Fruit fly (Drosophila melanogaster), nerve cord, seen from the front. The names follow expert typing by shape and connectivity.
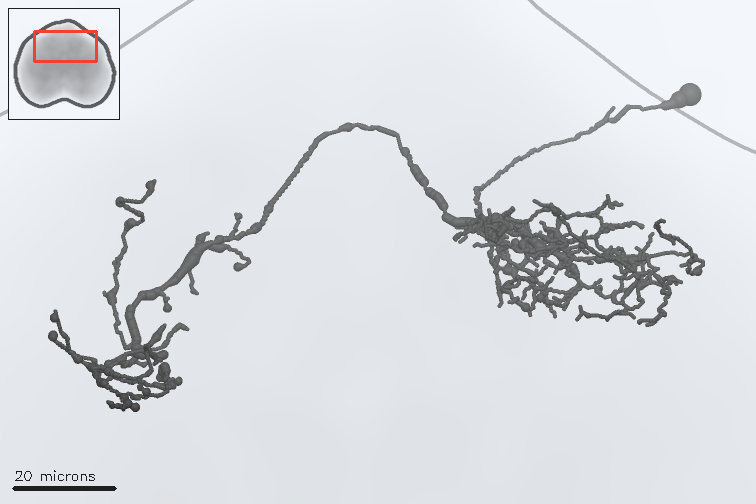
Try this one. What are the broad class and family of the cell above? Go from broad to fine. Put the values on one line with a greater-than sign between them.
nerve-cord intrinsic neuron > hemilineage 06A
